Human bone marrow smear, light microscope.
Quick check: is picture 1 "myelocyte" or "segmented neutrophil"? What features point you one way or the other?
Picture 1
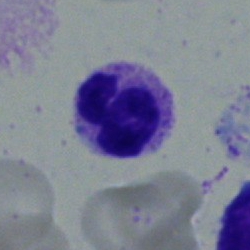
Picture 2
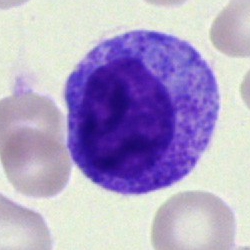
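Picture 1 holds the segmented neutrophil; picture 2, the myelocyte. Both cells have a round, smooth outline, and neither shows clear vacuoles in the cytoplasm. Chromatin in picture 1 is dense and dark purple, while in picture 2 it is deep purple with darker and lighter patches.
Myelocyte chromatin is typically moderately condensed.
In picture 2 the nucleus sits toward the left, so the cytoplasm is widest on the right, and that cytoplasm is bluish-lavender.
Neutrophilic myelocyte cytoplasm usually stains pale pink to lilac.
No nucleoli are visible in picture 1. Pale red cells lie below picture 1's cell without touching it; a red cell lies close beside the left edge of picture 2's cell.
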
